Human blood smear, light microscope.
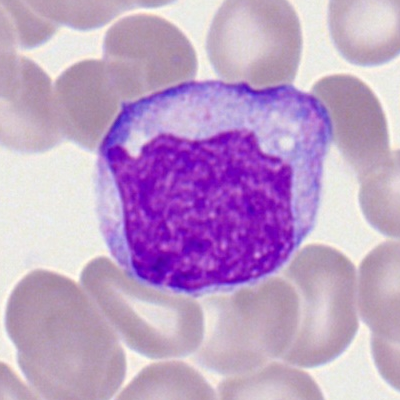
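Monocyte. I notice the nucleus first: its upper edge is irregular and notched, and it sits low, leaving most of the cytoplasm above it. That cytoplasm is pale blue-grey, becoming a deeper blue along the cell's outer edge. The outline is roughly round, though along the top the edge looks slightly uneven.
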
